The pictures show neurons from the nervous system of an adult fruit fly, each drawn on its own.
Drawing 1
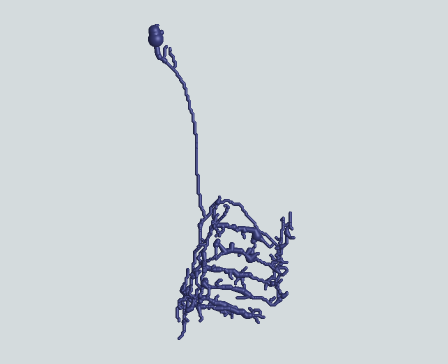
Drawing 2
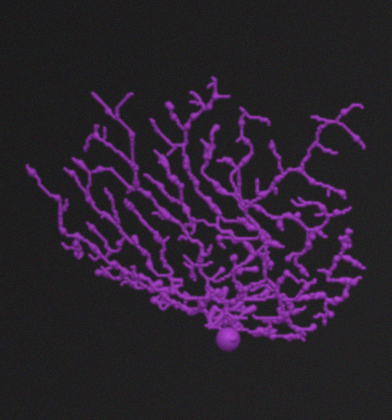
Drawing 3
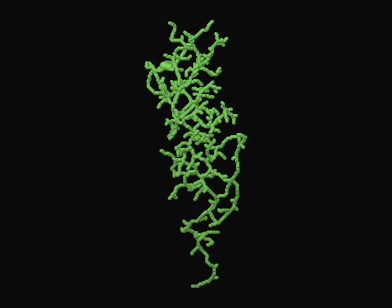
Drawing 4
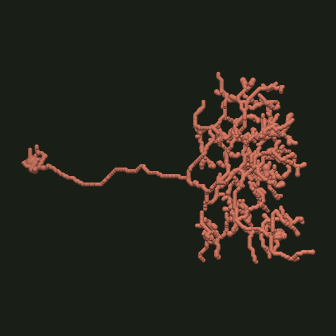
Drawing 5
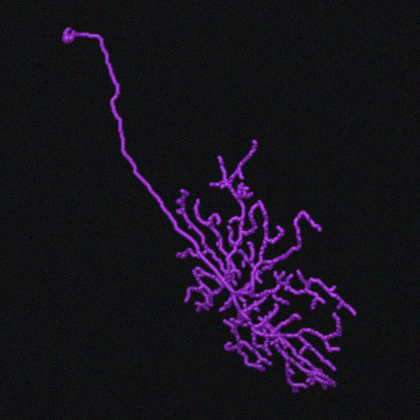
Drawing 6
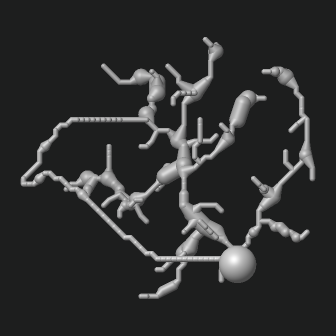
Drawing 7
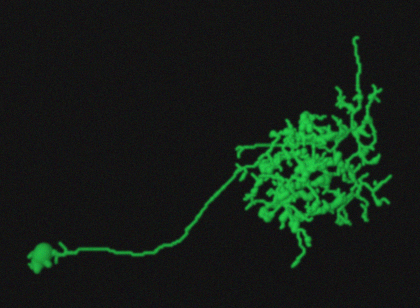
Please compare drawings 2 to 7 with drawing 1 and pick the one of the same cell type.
Drawing 7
